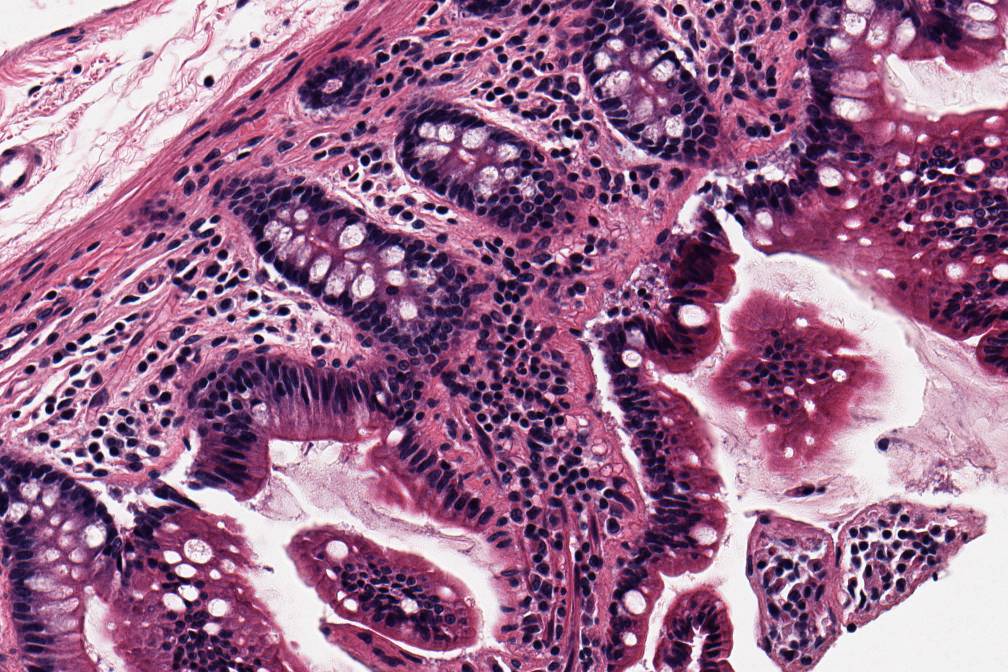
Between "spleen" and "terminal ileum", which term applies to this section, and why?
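This section is terminal ileum, not spleen.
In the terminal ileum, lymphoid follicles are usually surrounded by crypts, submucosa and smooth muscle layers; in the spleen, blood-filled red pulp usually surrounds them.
Crypts are present, in agreement with terminal ileum; crypts and villi alike are lined by a single layer of tall columnar cells, their elongated dark nuclei toward the base. Small round cells with dark nuclei pack the lamina propria densely, both between the crypts and in the villus cores.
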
